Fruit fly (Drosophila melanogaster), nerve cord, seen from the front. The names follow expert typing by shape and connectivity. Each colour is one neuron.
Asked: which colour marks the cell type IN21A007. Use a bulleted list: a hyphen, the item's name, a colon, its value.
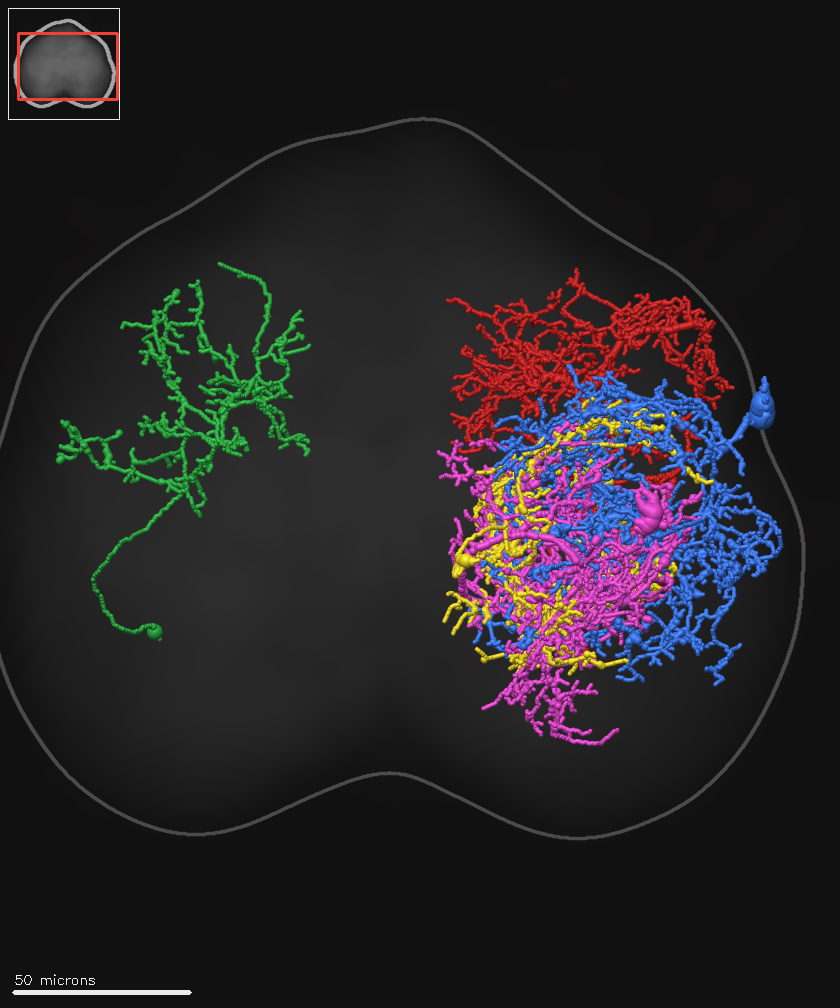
- colour: blue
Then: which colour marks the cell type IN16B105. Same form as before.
- colour: green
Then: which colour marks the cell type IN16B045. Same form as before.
- colour: yellow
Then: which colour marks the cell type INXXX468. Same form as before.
- colour: red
